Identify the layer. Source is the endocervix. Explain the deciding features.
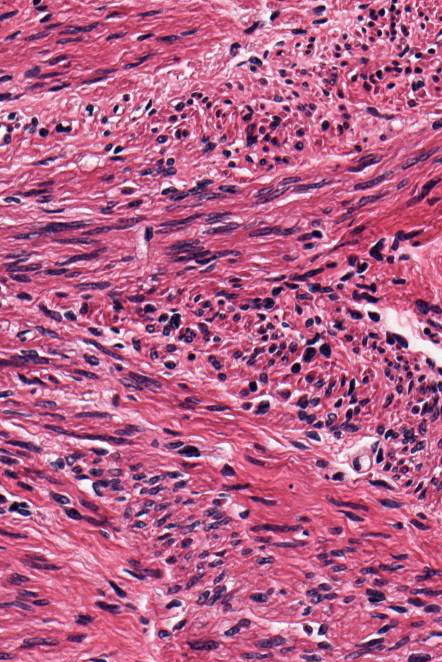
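Here the tissue is smooth muscle. Its spindle cells have elongated, blunt-ended, cigar-shaped dark nuclei lying along the fibres.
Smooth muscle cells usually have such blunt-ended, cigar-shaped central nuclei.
Crowded cells with rounder, darker nuclei lie between the bundles at right centre, and round to oval nuclei form another group at upper right. No glands or epithelial lining appear.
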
